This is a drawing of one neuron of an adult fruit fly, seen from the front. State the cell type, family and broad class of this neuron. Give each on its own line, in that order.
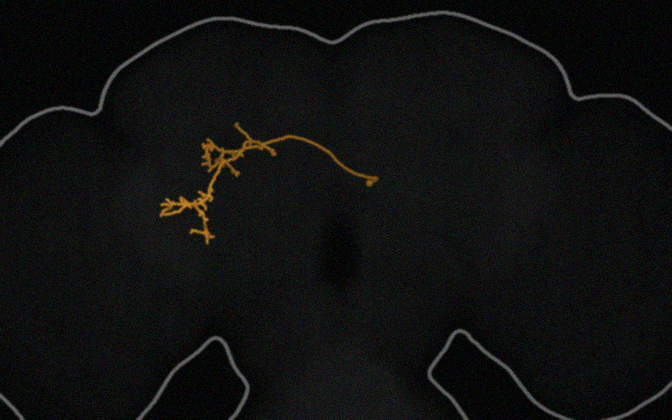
CB2995
hemilineage DM6_posterior
central-brain intrinsic neuron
